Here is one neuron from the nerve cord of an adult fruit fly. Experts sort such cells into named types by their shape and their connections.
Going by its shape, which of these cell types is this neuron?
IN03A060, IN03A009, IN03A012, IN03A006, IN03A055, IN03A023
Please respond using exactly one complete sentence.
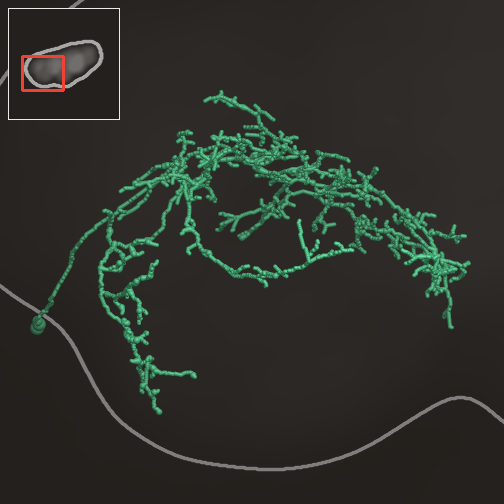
By type, the neuron is IN03A055.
